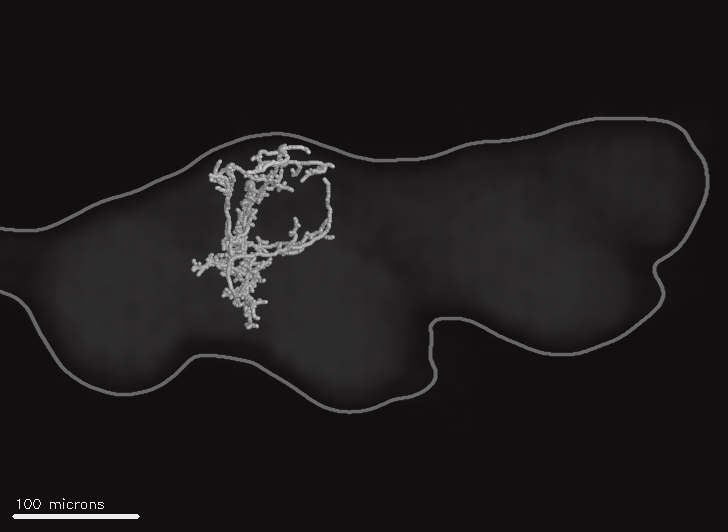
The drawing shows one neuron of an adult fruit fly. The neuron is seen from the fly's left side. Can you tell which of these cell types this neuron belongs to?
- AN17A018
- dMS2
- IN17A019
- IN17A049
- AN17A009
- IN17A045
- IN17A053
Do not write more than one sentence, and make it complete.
The cell type carried by this neuron is IN17A045.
